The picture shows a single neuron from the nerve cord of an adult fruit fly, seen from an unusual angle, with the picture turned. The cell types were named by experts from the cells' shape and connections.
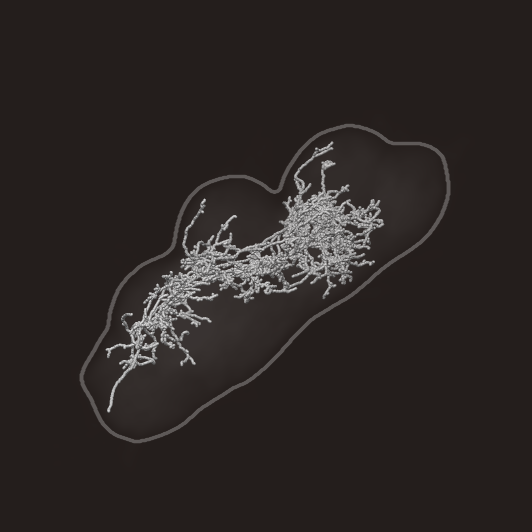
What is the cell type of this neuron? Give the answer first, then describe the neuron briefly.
Its cell type is AN05B005. This is an ascending neuron. In this view it is about as wide as it is tall.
